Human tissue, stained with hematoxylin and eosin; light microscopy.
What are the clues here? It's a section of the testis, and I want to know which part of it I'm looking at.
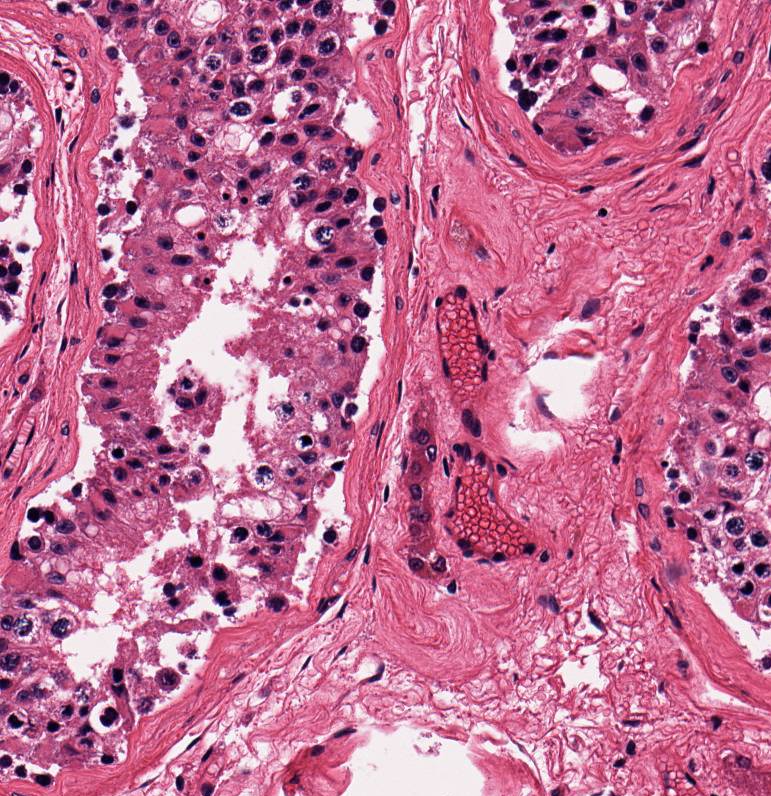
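Those are seminiferous tubules, several cut across, the biggest on the left. A band of interstitial connective tissue runs down the middle between them, carrying two small vessels packed with red blood cells. Each tubule is wrapped in a thick, wavy, laminated pink collagenous layer with flattened spindle nuclei in it. In the left one, the centre shows irregular clear spaces among loosely cohesive cells instead of one round lumen.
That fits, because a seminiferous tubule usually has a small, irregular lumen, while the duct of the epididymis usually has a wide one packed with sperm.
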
